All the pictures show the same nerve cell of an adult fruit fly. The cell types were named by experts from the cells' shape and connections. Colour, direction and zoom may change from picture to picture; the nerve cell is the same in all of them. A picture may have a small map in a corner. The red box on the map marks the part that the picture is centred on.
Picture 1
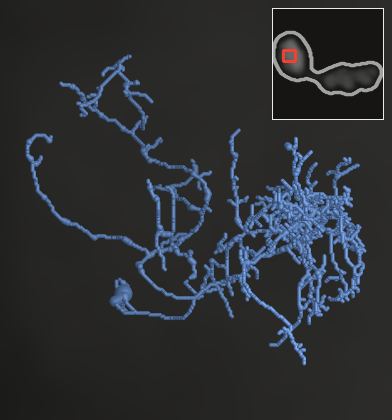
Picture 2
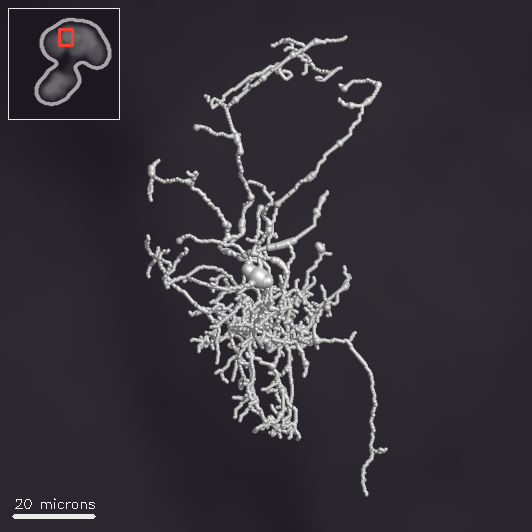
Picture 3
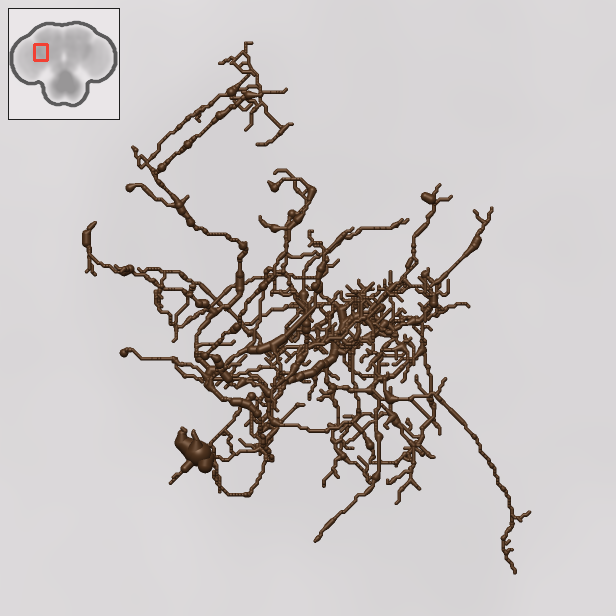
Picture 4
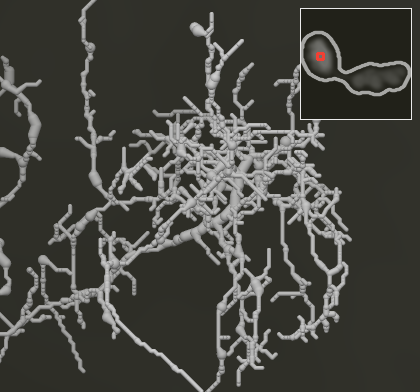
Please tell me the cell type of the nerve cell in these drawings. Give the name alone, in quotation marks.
"CB0785"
